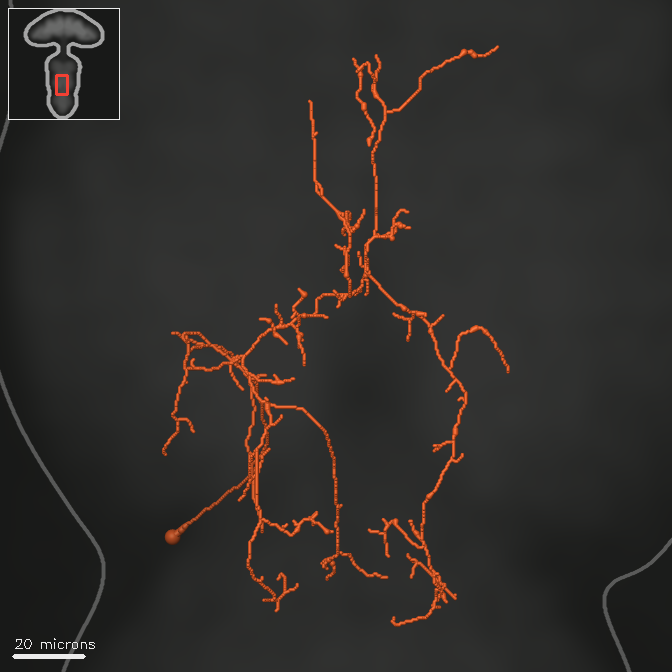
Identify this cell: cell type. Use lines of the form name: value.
cell type: IN12A063_a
